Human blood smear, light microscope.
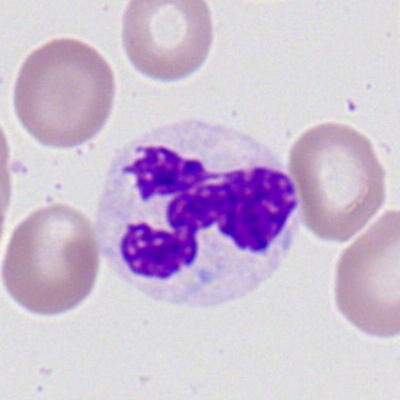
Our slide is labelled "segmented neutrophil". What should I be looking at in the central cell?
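Count the lobes of the nucleus with me: there are three, and that fits a segmented neutrophil.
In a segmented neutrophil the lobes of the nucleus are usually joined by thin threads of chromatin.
Here the chromatin is coarsely clumped and dark purple. There is plenty of cytoplasm compared with the nucleus, and it is pale lilac-grey.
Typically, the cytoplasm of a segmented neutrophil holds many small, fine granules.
So the cell you are looking at is a segmented neutrophil.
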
